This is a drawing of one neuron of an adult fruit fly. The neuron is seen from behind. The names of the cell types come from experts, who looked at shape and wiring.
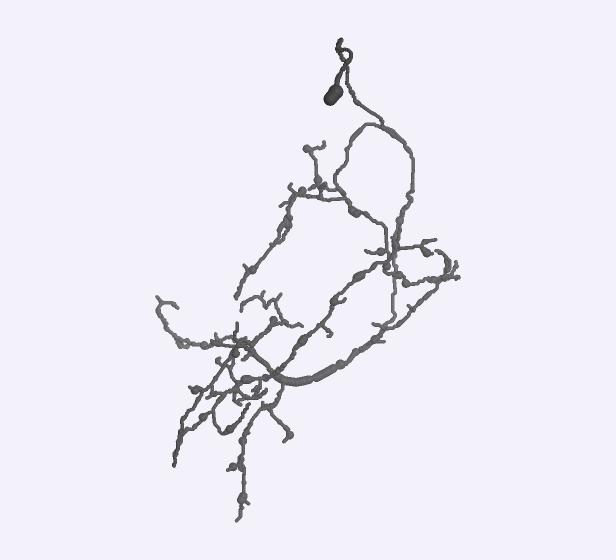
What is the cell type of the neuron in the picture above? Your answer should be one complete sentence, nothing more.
As its cell type, this neuron has CB3953.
